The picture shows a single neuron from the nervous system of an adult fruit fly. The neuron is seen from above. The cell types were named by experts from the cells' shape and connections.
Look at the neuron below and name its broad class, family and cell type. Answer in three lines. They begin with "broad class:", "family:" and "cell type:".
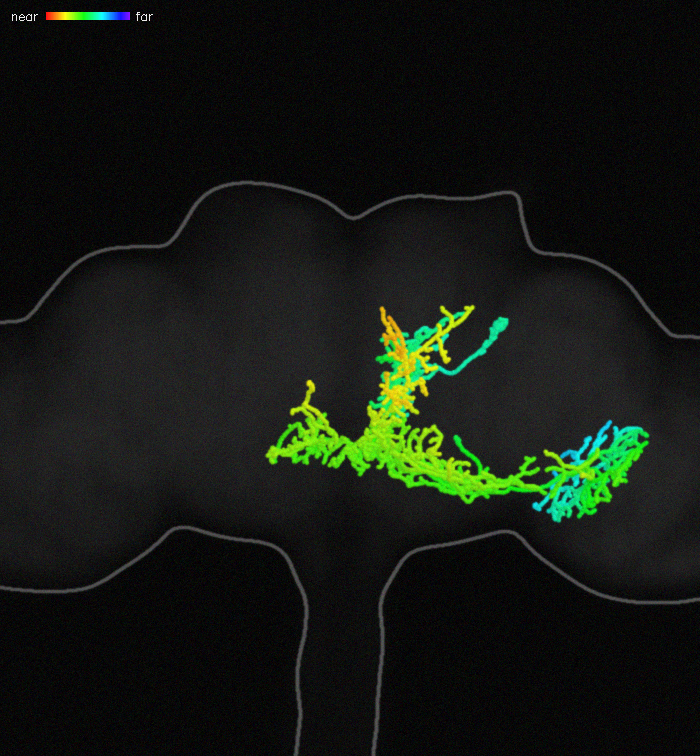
broad class: visual centrifugal neuron
family: hemilineage VESa2
cell type: LoVC4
